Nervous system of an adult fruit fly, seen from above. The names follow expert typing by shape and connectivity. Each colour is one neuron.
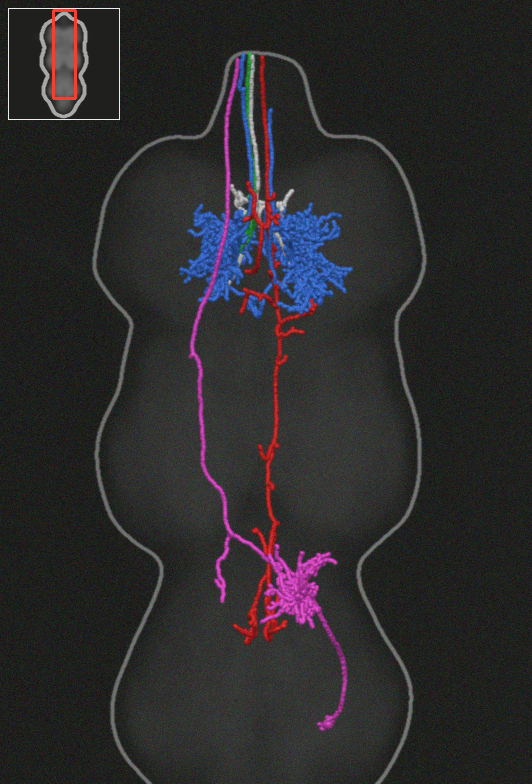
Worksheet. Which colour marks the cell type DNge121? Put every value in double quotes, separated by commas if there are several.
"red"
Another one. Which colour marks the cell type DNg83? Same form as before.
"green"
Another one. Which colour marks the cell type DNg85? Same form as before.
"white"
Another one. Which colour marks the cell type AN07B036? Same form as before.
"magenta"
